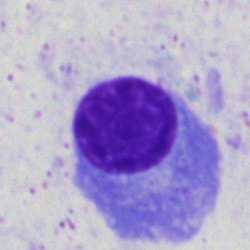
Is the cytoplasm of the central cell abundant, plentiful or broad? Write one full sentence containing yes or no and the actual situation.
Yes, its cytoplasm is plentiful around the nucleus.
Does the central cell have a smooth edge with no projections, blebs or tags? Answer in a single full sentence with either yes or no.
No, along its edge the cell is rough, not smooth.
